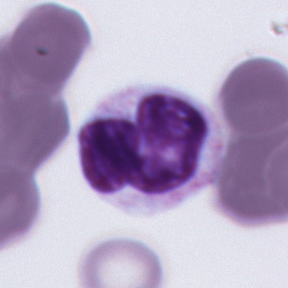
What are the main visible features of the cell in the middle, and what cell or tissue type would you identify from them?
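Two nuclear lobes, lying side by side, left and right. No nucleoli visible. Cytoplasm very pale, almost colourless, without vacuoles. Segmented neutrophil.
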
